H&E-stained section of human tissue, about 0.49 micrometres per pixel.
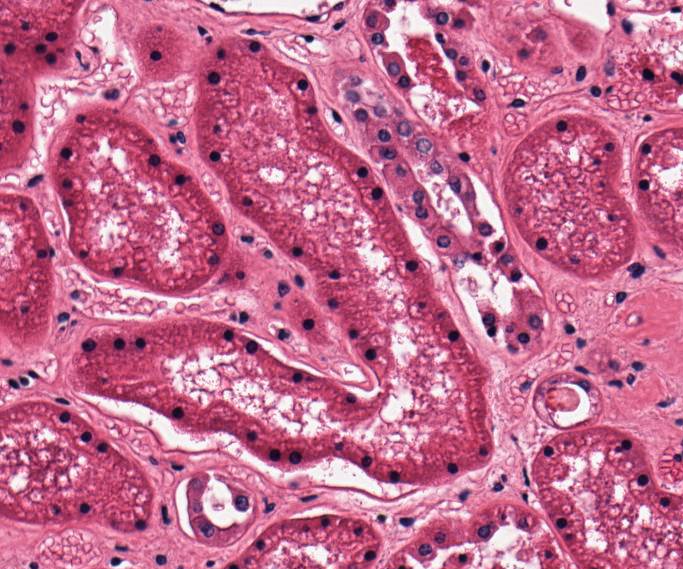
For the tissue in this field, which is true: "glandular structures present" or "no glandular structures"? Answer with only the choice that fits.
Glandular structures present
